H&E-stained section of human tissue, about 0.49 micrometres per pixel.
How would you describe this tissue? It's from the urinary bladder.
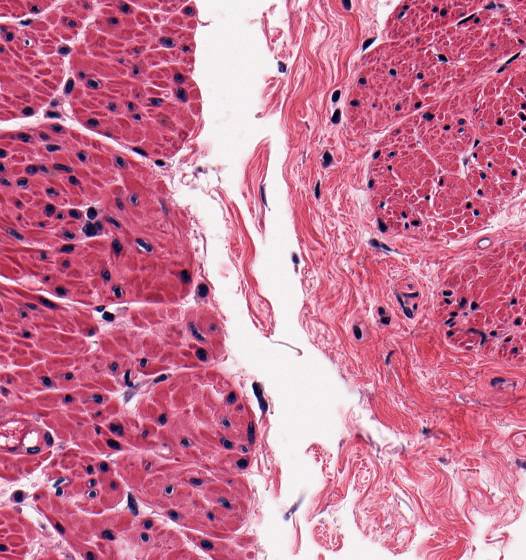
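Muscle tissue occupies the left half and the upper right of the field, with an empty vertical gap down the centre between them. Thin pale septa divide the muscle fibres into bundles. The dark oval nuclei lie mostly in the centre of the fibres. Fat cells are absent from the whole field.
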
